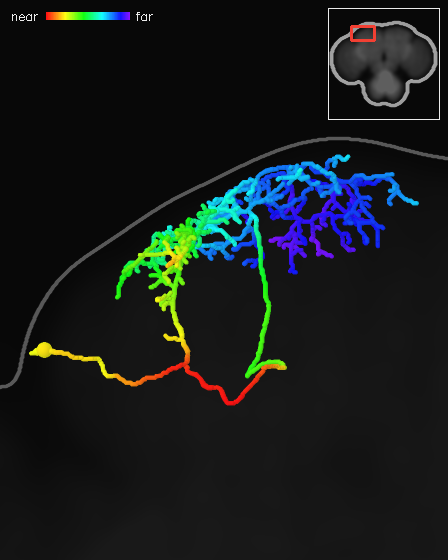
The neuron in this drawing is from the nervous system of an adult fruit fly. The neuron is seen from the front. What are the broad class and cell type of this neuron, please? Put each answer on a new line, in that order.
central-brain intrinsic neuron
SLP458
